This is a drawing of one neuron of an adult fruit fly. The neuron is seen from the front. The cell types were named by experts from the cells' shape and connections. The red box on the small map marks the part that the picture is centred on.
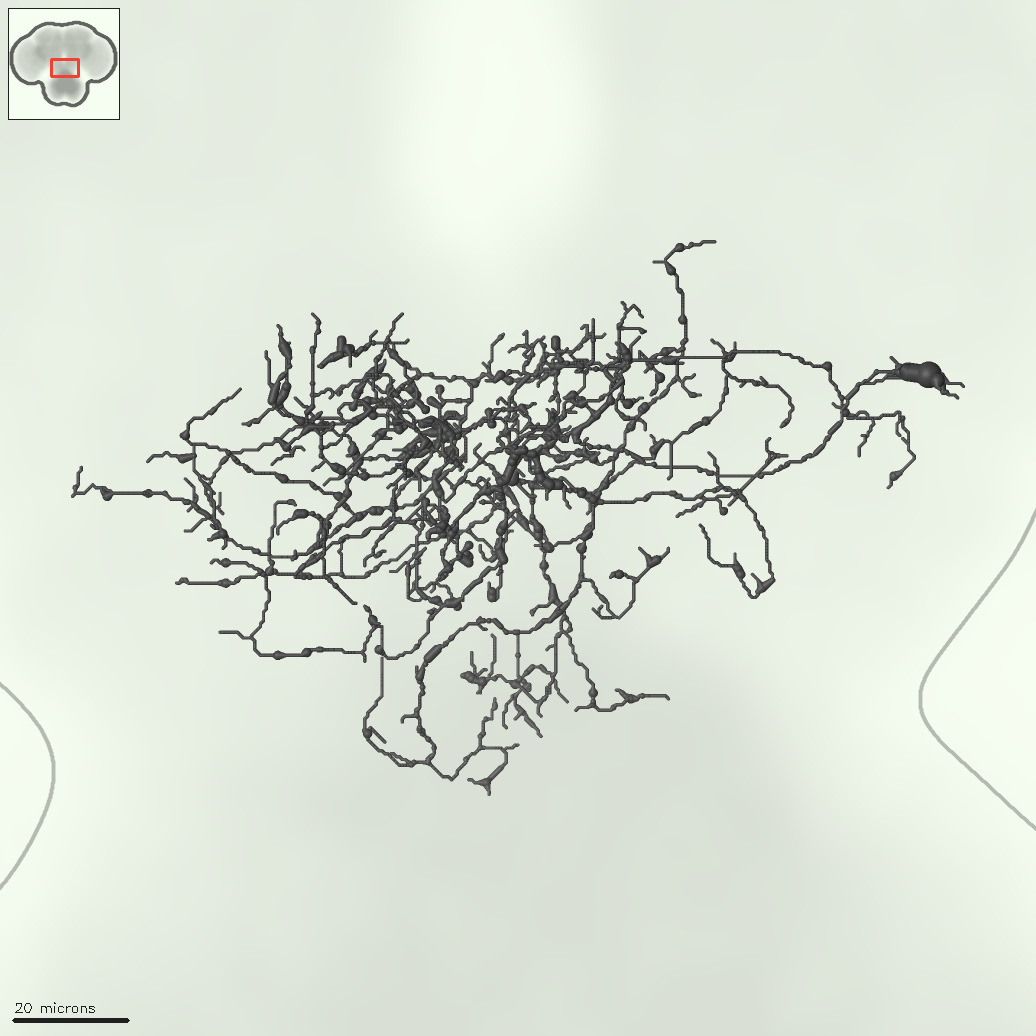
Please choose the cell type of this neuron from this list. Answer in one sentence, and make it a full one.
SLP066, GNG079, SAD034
The cell type of the neuron here is GNG079.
